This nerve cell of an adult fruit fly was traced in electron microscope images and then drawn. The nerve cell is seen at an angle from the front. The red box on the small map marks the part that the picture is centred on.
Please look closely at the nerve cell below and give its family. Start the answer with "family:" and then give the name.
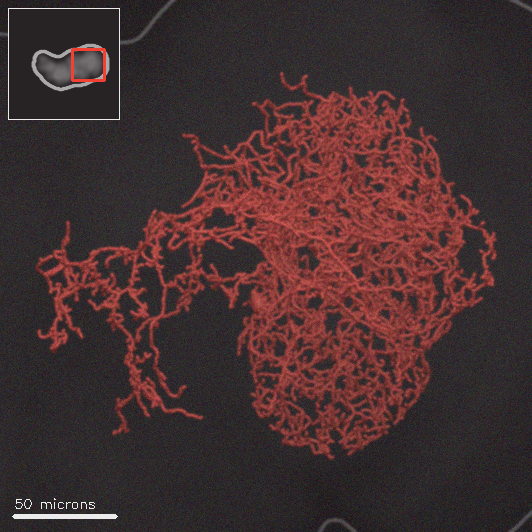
family: LoVC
